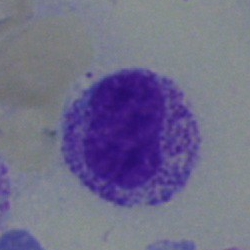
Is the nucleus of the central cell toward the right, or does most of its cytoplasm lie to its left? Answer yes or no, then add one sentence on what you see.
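No. The rim of cytoplasm is widest on the right side of the nucleus.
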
